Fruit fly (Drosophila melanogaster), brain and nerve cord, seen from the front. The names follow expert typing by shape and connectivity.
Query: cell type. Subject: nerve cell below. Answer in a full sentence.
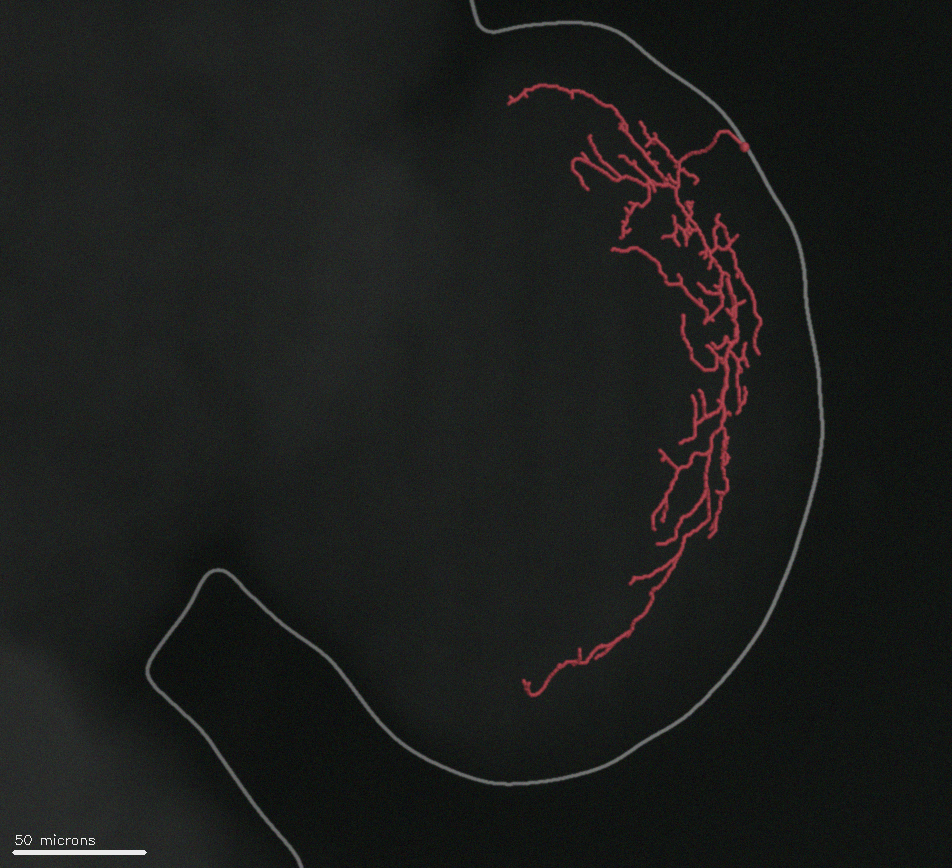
The cell type is Cm14.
